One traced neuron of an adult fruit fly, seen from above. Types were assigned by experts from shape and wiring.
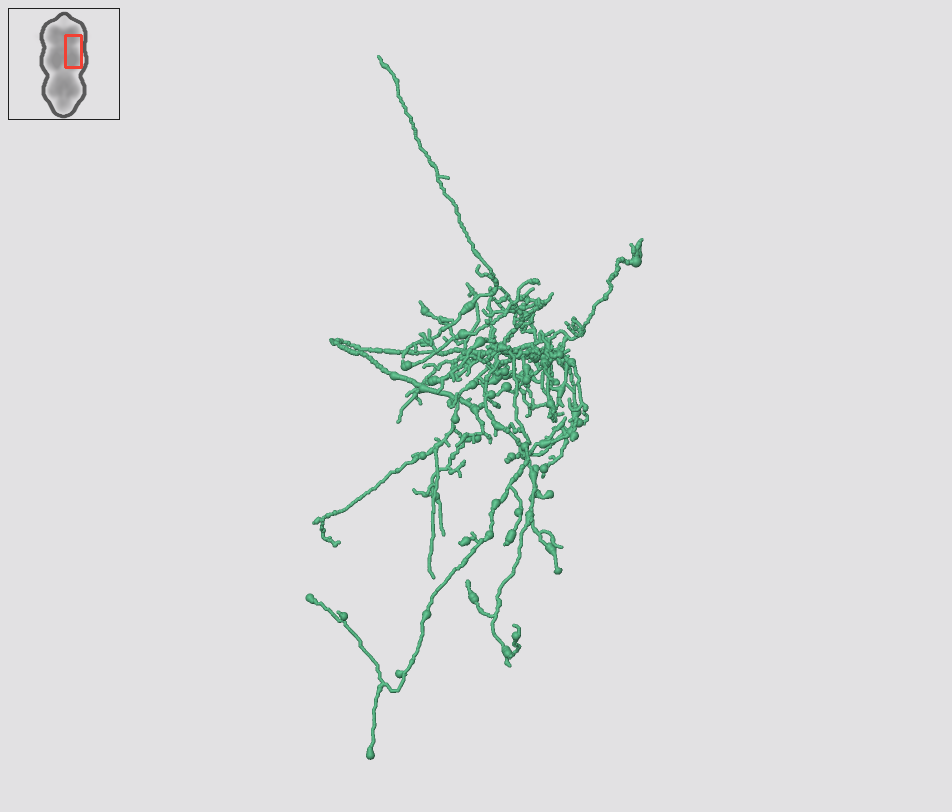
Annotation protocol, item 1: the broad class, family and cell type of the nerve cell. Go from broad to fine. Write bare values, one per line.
nerve-cord intrinsic neuron
hemilineage 17A
IN17A107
